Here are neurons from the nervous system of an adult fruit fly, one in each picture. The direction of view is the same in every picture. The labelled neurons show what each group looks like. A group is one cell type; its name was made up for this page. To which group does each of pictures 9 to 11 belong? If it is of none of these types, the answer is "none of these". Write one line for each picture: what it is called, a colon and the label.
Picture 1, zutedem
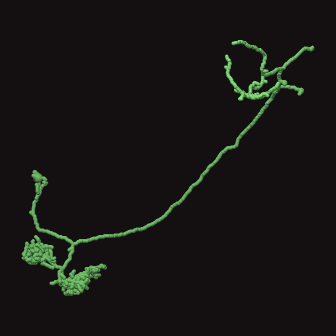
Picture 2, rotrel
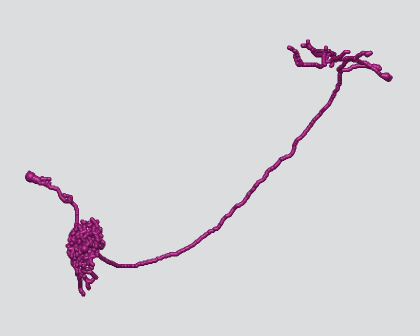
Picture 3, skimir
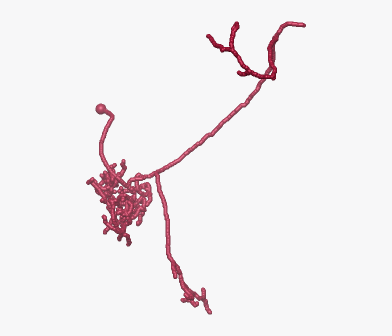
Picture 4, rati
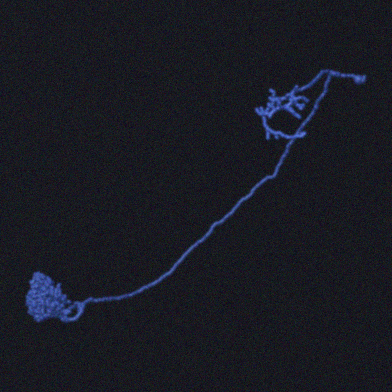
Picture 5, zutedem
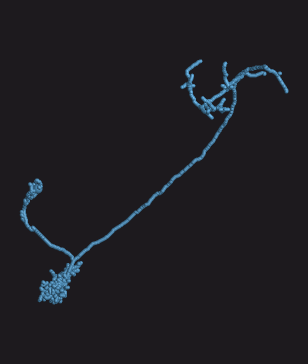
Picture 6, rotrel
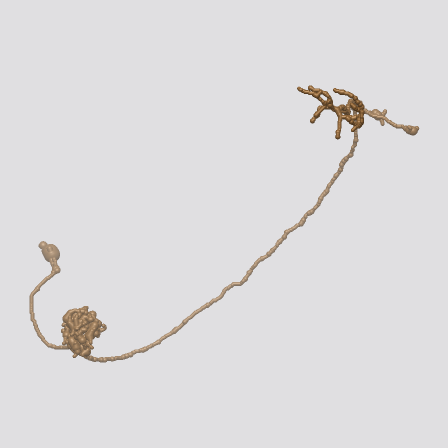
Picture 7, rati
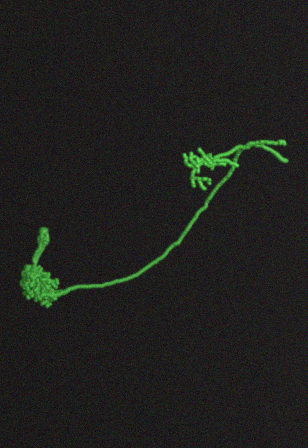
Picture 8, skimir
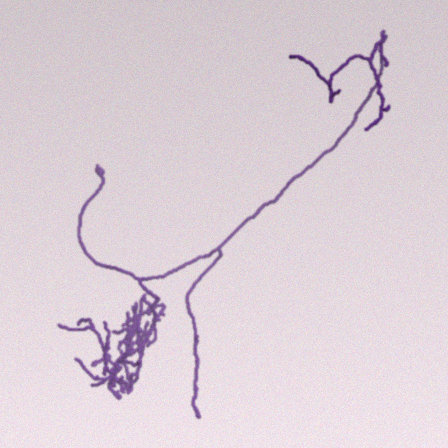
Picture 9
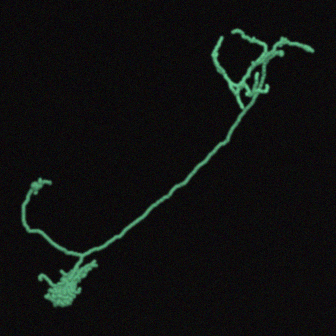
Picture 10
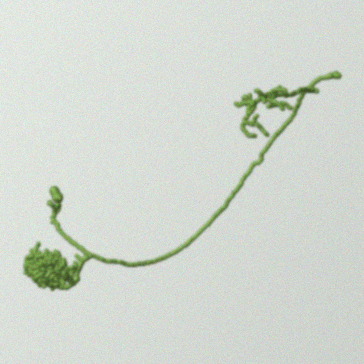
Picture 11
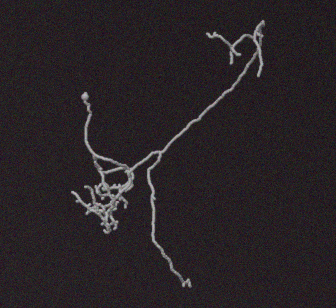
9: zutedem
10: rati
11: skimir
